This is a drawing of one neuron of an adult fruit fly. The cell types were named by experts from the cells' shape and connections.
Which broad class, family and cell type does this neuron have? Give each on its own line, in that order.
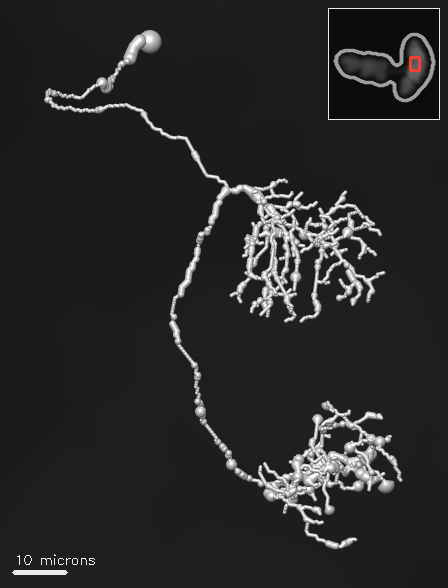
central-brain intrinsic neuron
class CX
hDeltaJ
